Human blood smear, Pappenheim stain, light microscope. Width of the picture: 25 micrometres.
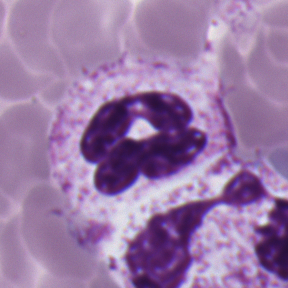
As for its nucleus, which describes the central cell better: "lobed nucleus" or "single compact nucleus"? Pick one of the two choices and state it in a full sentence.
Into two or more lobes the nucleus of this cell is divided.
